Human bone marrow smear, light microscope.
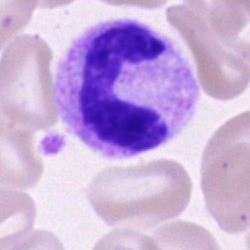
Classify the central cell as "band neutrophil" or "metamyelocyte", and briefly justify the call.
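Band neutrophil, I'd say. The nucleus is one unsegmented curved band, shaped like a C, and its concave side faces right. Around it the cytoplasm is abundant and pale lilac-pink, with fine pinkish-violet granules scattered through it.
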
